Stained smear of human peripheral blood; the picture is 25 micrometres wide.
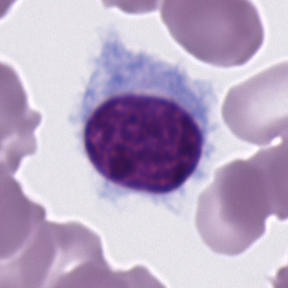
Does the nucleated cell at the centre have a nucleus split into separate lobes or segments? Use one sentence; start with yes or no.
No, its nucleus is undivided, compact and round, oval or kidney-shaped.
